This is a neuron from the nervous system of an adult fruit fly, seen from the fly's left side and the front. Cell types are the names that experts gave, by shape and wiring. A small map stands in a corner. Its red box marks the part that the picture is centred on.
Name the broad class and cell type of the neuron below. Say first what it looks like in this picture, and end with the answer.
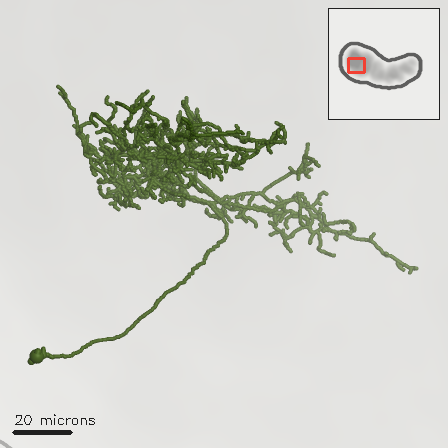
The cell body can be seen at the lower left of the picture. From left to right in the picture it spans about 140 microns. The picture shows dozens of branch ends. This is a central-brain intrinsic neuron. It is of cell type LAL098.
